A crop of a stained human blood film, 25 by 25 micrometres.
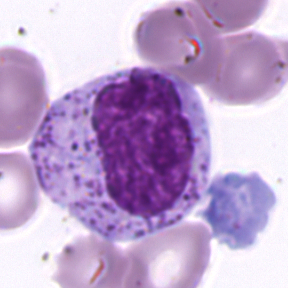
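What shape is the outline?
Round and smooth, all the way around.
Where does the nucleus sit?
Off-centre, toward the right side, and its chromatin is dark purple with a patchy, clumped texture.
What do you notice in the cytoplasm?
Small dark purple granules scattered through it.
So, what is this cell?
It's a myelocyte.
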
